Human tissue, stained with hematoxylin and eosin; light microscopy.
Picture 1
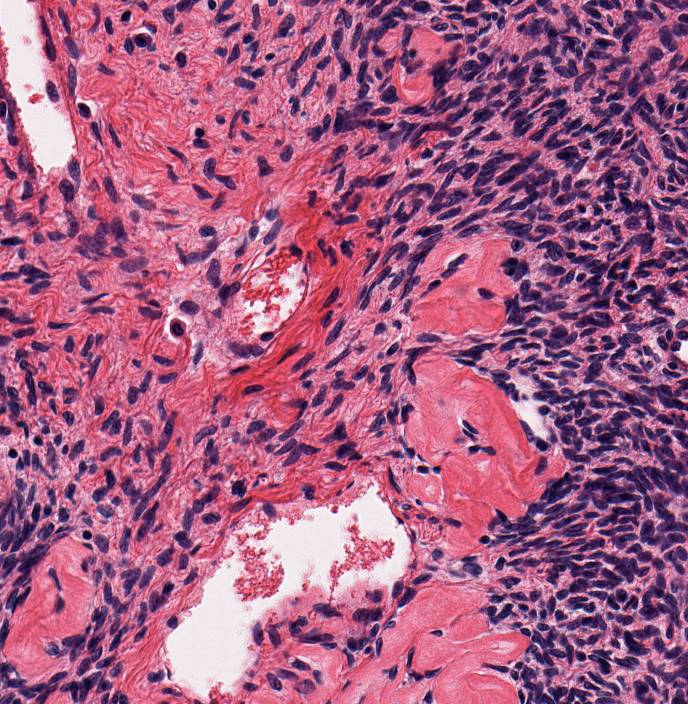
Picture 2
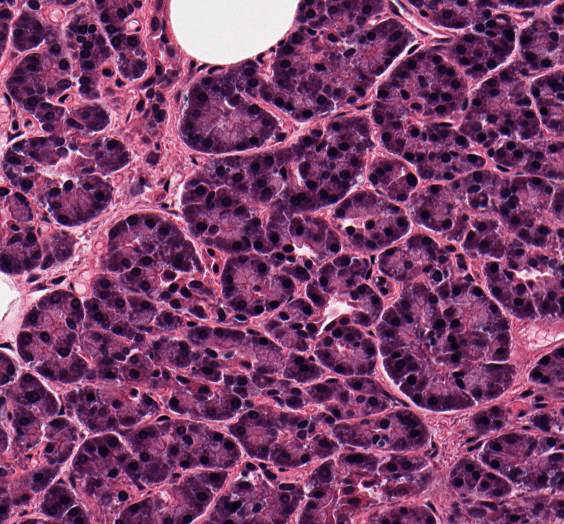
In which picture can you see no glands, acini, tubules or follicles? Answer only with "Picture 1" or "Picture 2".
Picture 1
